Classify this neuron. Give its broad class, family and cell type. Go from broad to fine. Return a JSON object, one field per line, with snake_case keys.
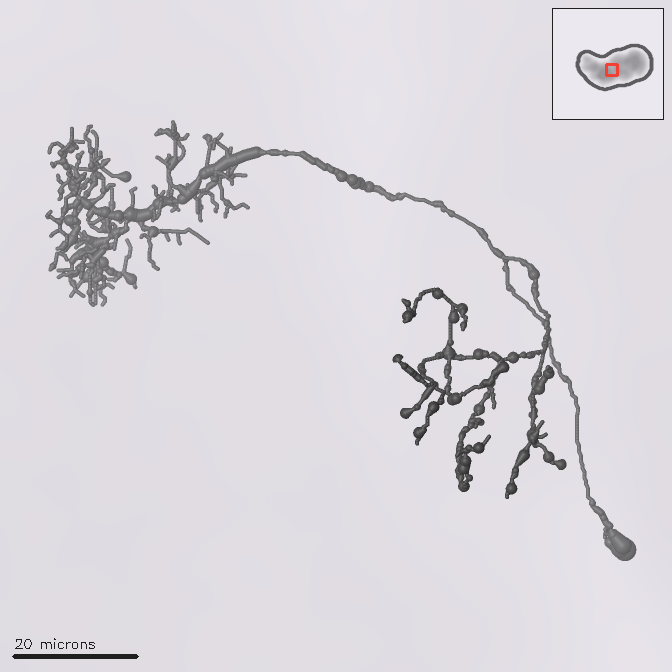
{
 "broad_class": "visual projection neuron",
 "family": "hemilineage VPNv1",
 "cell_type": "LC17"
}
